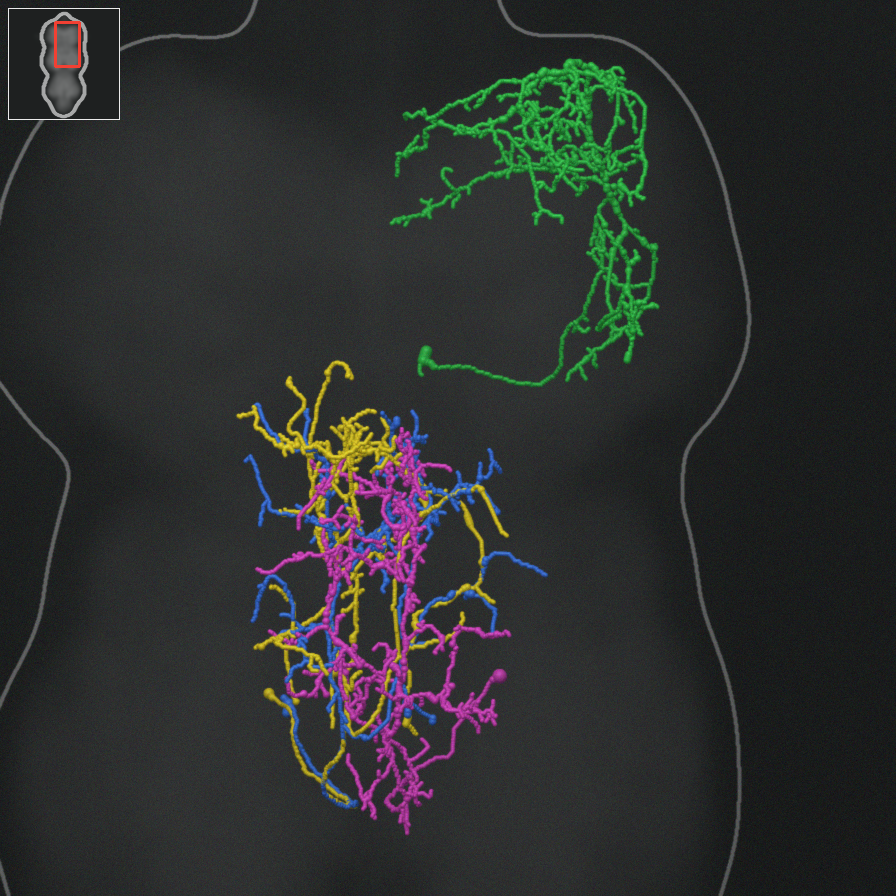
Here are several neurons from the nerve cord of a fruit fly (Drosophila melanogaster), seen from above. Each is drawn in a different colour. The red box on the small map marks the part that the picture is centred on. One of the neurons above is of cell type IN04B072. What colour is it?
green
